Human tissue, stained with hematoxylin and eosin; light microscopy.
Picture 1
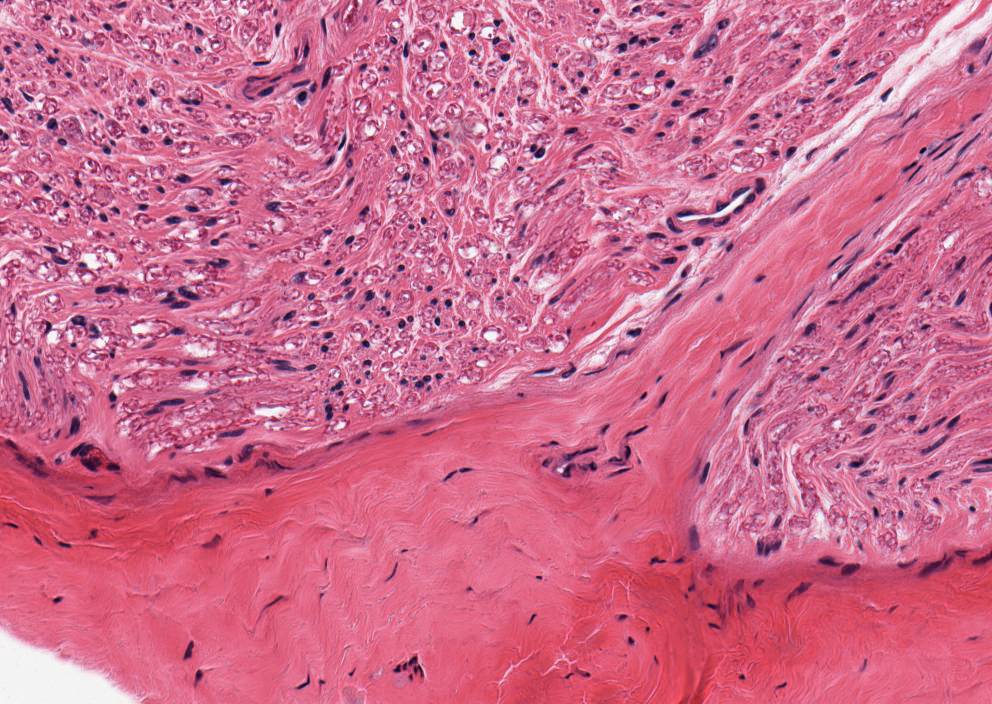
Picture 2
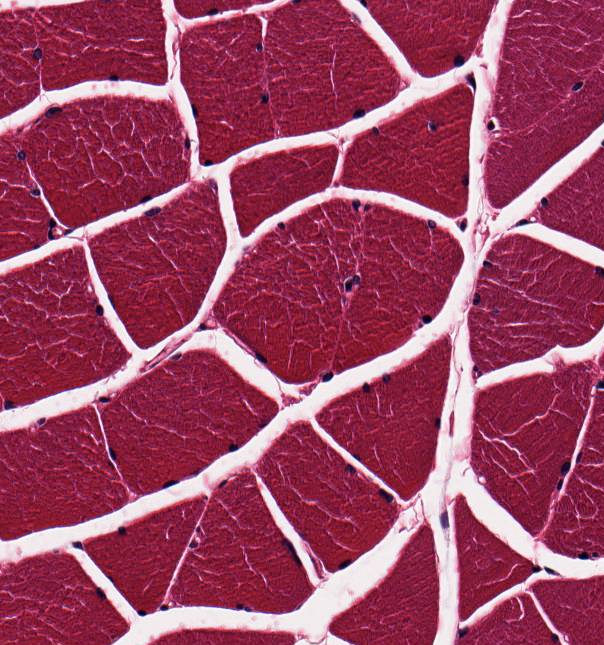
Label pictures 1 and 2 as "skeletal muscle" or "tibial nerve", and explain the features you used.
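Two tissues here: tibial nerve in picture 1 and skeletal muscle in picture 2. Bundles of fine fibres occupy the upper part of the nerve field, holding small, dark, often elongated nuclei, and a thin layer of flattened cells with elongated nuclei outlines the lower edge of each bundle. Below lies dense, deeply eosinophilic connective tissue with only sparse, thin, spindle-shaped nuclei. In the muscle, each fibre has deep, even red cytoplasm and only a few small, dark, flattened nuclei, lying around its rim just beneath its border.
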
